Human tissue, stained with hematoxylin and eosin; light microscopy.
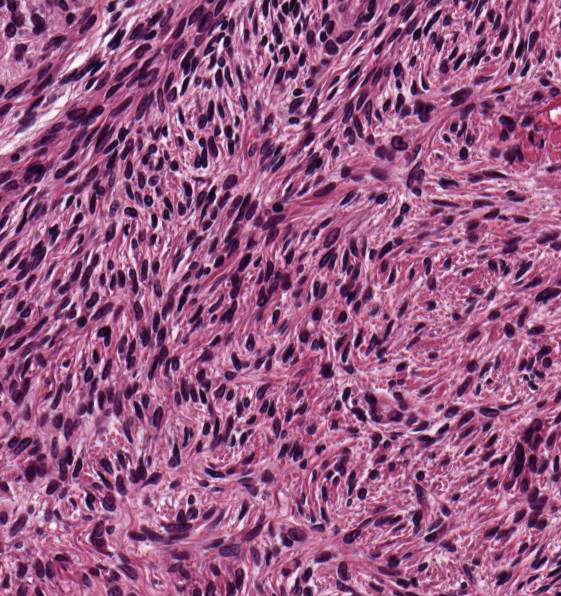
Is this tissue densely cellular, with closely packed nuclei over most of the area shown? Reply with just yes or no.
Yes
